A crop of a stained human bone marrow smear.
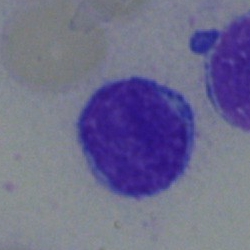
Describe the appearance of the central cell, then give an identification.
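Round and smooth, that's the outline. Inside the nucleus I can't make out any distinct nucleolus, and the cytoplasm shows no granules. The picture is a little blurred, though, which softens fine nuclear detail. The cell is a lymphocyte.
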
